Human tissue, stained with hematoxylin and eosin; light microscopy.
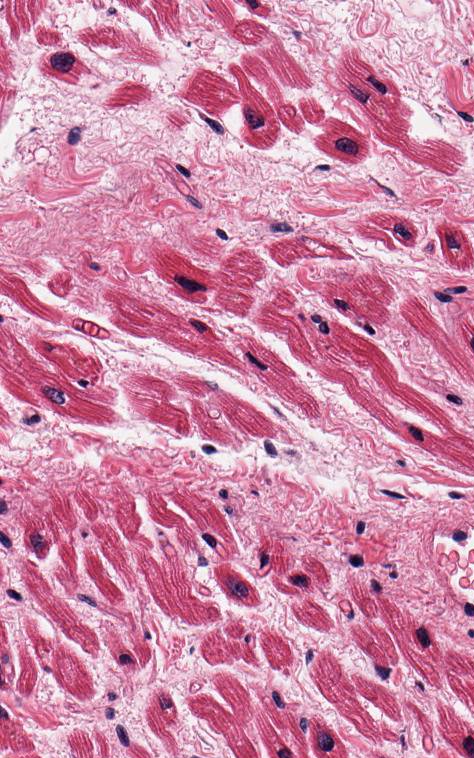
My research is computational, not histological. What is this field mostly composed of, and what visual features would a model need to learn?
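I'd call this mainly myocardium. Bands of striated muscle fibres cross it diagonally, alternating with bands of pale loose connective tissue. Inside the fibres, the large oval nuclei lie centrally.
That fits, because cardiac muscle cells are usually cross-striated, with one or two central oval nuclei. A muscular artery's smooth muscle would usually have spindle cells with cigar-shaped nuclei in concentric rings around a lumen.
Pale pink wavy collagen fills the wide spaces between bundles, broadest in the upper third. The connective tissue between fibres holds scattered small dark nuclei, smaller than the muscle nuclei.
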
